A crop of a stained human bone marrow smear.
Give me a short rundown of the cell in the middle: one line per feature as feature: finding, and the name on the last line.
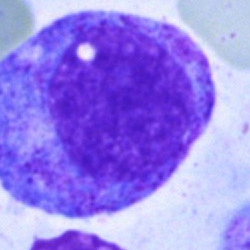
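Cytoplasm: blue staining, as far as I can tell.
Cytoplasm band: widest on the left of the nucleus.
Granules: fine, purple, scattered through the cytoplasm.
Nucleus: one small, round, clear hole, upper part.
Name: promyelocyte.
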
